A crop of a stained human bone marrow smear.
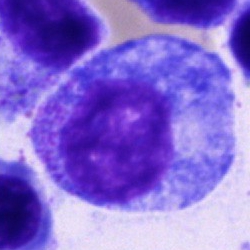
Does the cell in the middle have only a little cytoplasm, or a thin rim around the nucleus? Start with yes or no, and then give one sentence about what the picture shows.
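No. The cytoplasm is abundant and blue.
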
